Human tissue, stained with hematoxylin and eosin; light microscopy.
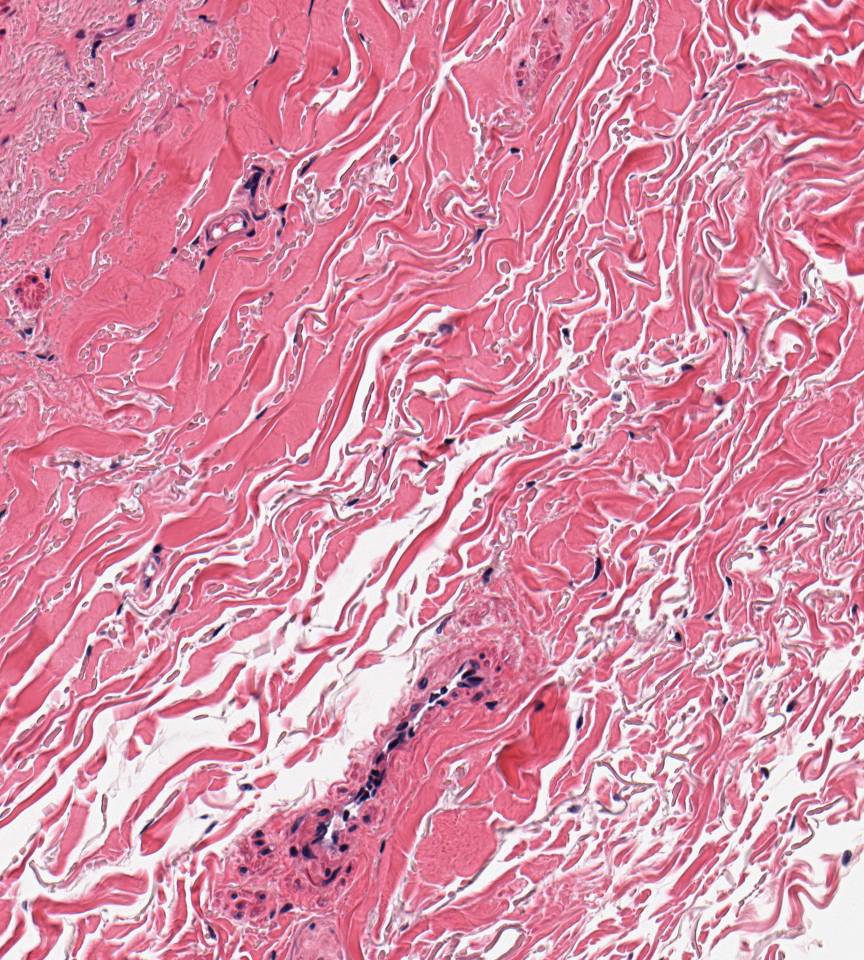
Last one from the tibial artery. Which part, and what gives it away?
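Name: tunica adventitia. Collagen: wavy bundles, stained bright pink. Cells: sparse, only scattered small dark spindle-shaped nuclei lying between the bundles.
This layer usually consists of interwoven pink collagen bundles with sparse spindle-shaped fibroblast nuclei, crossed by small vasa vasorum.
Vessel: one, small and thin-walled, with a narrow open lumen, in the upper left. Clefts: empty and white between the bundles, the largest running diagonally through the centre.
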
